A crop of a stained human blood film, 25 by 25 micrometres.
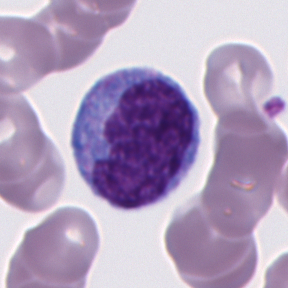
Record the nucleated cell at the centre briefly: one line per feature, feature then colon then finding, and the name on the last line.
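Outline: round and smooth
Cell size: about 12 micrometres across
Nucleus: about 12 by 8 micrometres, off-centre toward the right
Nucleoli: none distinct
Cytoplasm: deeper blue at the edge than beside the nucleus
Name: monocyte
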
